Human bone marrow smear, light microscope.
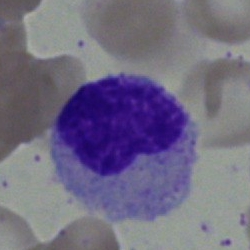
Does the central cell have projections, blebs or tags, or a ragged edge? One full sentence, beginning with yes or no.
No, it is a smooth edge, not a rough one, that bounds the cell.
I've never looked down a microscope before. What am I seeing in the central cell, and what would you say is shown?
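Start with where things lie: the nucleus sits in the upper part of the cell, and most of the cytoplasm is below it. Its chromatin stains deep purple. The cytoplasm itself is pale lilac-blue, dotted with fine, faint purplish granules. This cell is a metamyelocyte.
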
